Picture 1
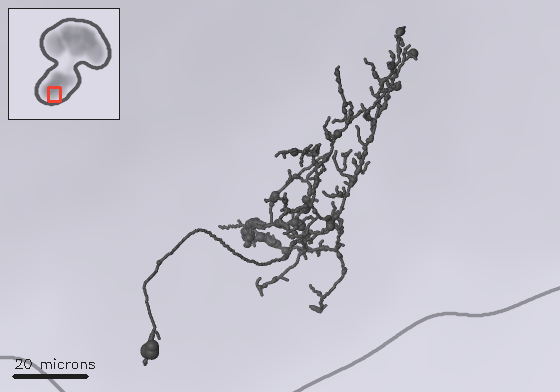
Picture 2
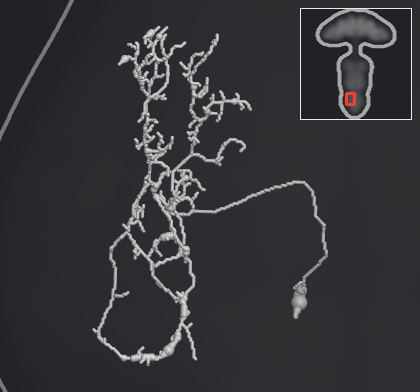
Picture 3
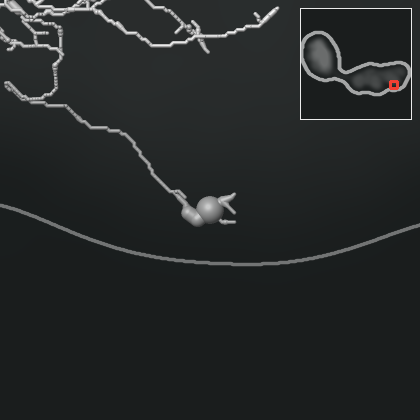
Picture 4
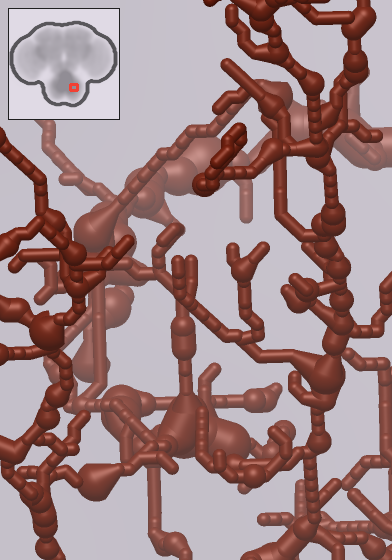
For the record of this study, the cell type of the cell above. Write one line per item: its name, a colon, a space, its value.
cell type: IN14A098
